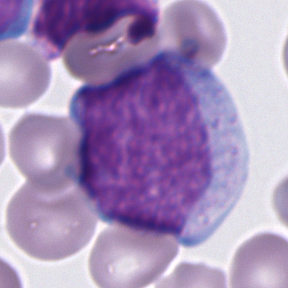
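Promyelocyte, in a stained smear of peripheral blood. Taking the nucleus first, it fills most of the cell and lies toward the left side. Its chromatin is fine and evenly spread rather than coarsely clumped. Next, the cytoplasm is pale blue, and finally, scattered fine purple dots are held within it.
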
